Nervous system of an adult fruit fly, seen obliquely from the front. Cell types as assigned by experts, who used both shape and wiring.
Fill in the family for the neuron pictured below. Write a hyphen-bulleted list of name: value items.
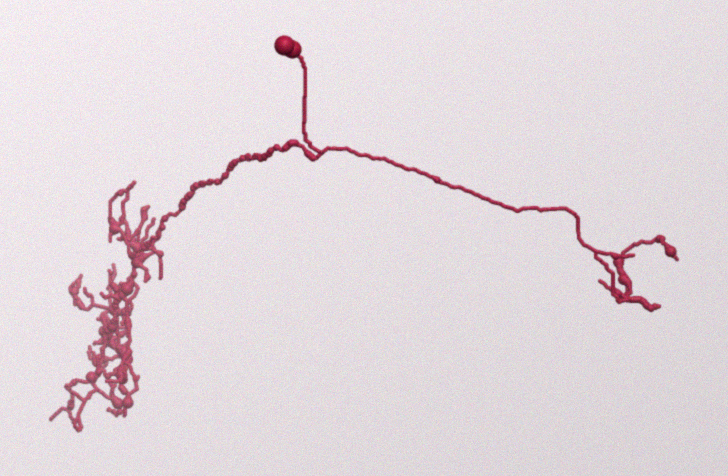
- family: MeLo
